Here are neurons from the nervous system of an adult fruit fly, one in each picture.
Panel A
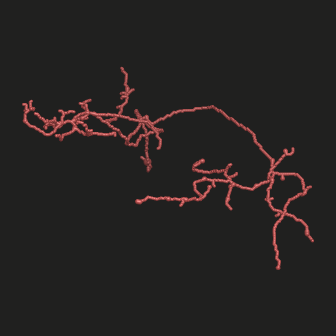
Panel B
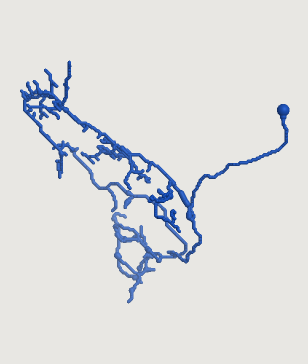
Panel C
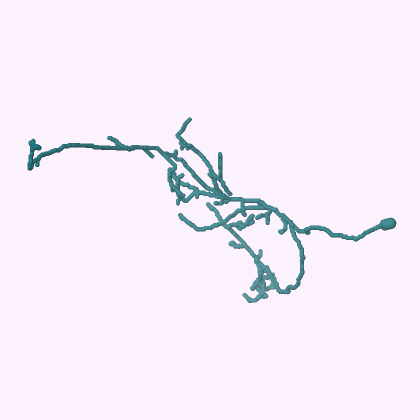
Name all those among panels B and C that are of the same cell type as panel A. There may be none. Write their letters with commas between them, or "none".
B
